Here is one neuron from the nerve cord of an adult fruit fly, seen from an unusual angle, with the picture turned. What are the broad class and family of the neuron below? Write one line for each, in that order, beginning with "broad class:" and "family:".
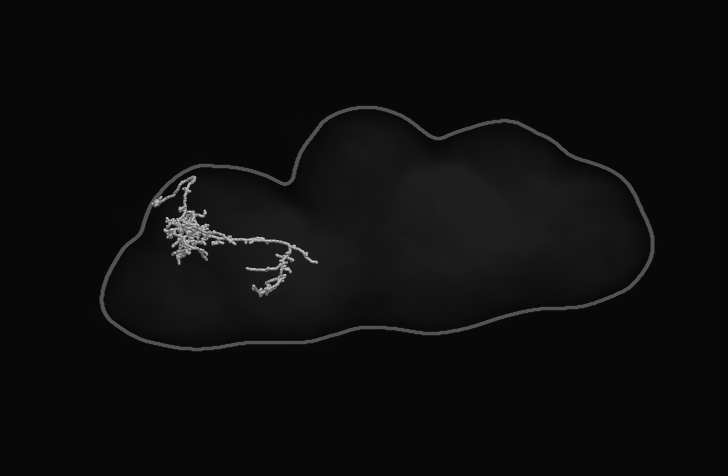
broad class: nerve-cord intrinsic neuron
family: hemilineage 13A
